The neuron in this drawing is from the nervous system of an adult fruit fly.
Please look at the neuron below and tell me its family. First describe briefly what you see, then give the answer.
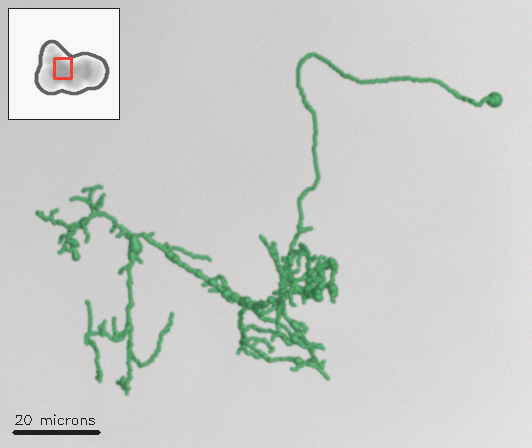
By the scale bar it is about 110 microns wide in this view. The picture shows dozens of branch ends. It is a nerve-cord intrinsic neuron. The family is hemilineage 19A.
